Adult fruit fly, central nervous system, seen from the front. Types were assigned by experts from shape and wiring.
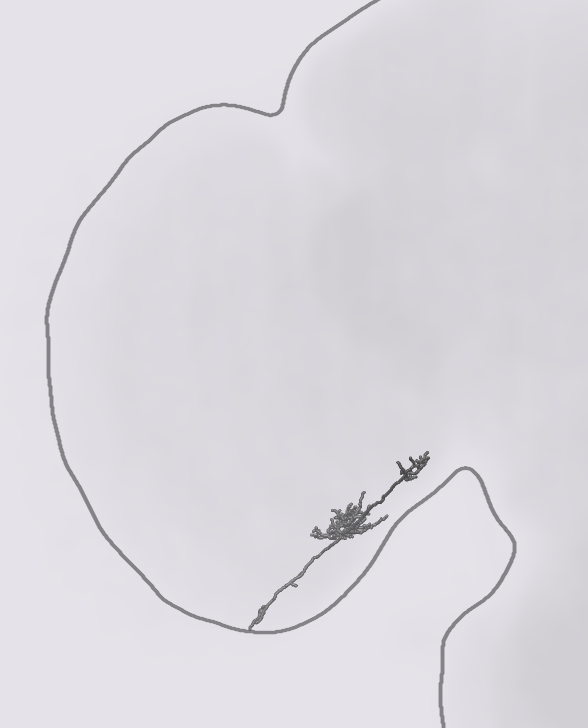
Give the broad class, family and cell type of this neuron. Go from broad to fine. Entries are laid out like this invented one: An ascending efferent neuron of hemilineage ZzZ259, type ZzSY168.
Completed: An optic-lobe intrinsic neuron of the TmY family, type TmY20.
